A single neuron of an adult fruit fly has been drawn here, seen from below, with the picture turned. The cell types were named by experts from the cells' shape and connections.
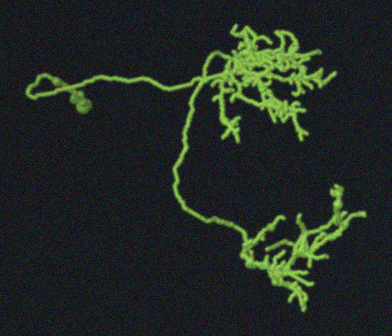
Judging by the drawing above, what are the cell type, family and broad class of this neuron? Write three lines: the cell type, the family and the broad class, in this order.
hDeltaI
class CX
central-brain intrinsic neuron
